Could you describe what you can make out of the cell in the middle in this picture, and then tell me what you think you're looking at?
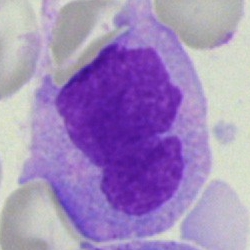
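The cell has an oval outline, taller than it is wide. Its cytoplasm is pale lilac-blue and is widest below and to the left of the nucleus. No distinct vacuoles are present in the cytoplasm. This cell is a monocyte.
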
